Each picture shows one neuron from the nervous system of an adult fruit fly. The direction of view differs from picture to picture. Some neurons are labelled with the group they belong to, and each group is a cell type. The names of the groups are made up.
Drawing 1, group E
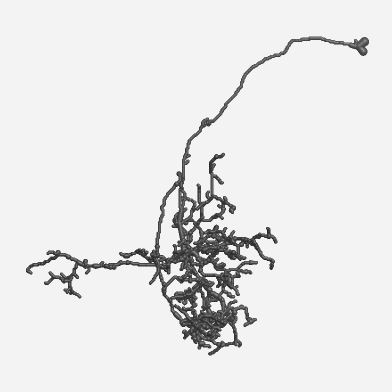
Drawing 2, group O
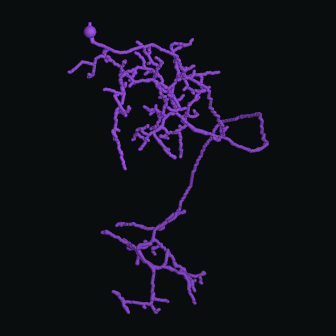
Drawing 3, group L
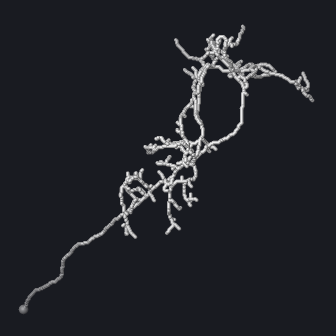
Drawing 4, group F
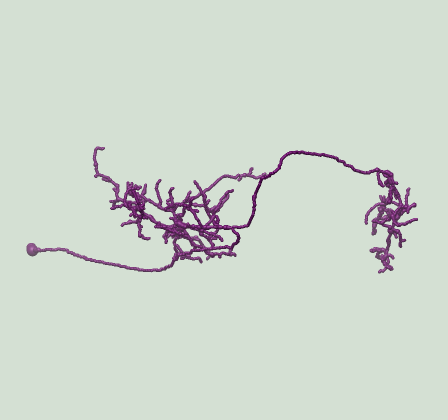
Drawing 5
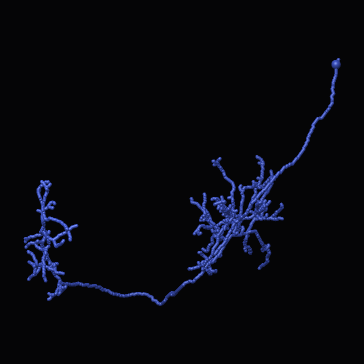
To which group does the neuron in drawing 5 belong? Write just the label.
group F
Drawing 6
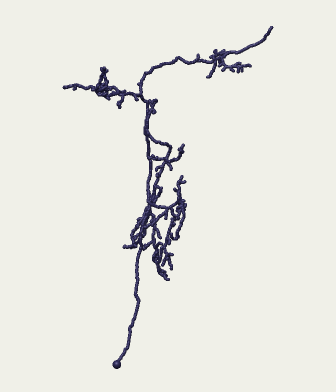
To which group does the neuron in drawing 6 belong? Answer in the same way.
group L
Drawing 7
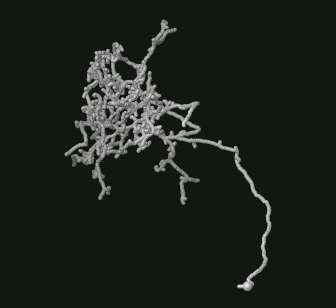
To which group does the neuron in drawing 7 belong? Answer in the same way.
group E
